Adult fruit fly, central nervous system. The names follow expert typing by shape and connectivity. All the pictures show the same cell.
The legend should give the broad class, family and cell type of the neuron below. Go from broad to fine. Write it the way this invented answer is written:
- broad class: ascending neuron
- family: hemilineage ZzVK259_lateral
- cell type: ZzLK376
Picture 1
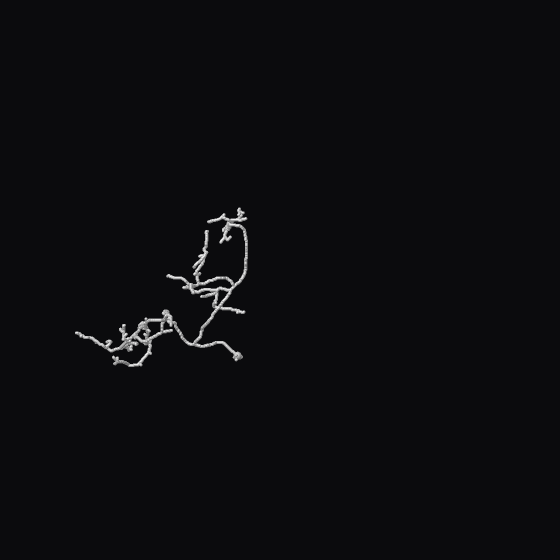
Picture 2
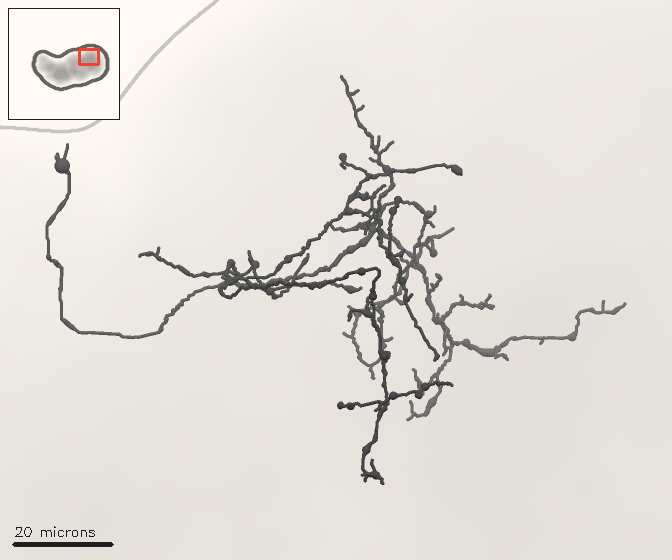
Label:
- broad class: central-brain intrinsic neuron
- family: hemilineage DM3_dorso_lateral
- cell type: SMP326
